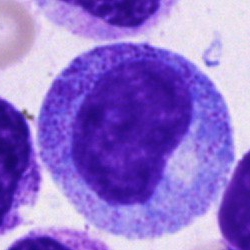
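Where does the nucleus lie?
Off-centre, toward the upper left; the cytoplasm forms a wider band on the right and below.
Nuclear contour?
Shallow indentation on the lower right side.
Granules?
Fine, reddish-purple, scattered throughout the cytoplasm; a paler area with few granules lies beside the nuclear indentation.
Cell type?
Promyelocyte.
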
